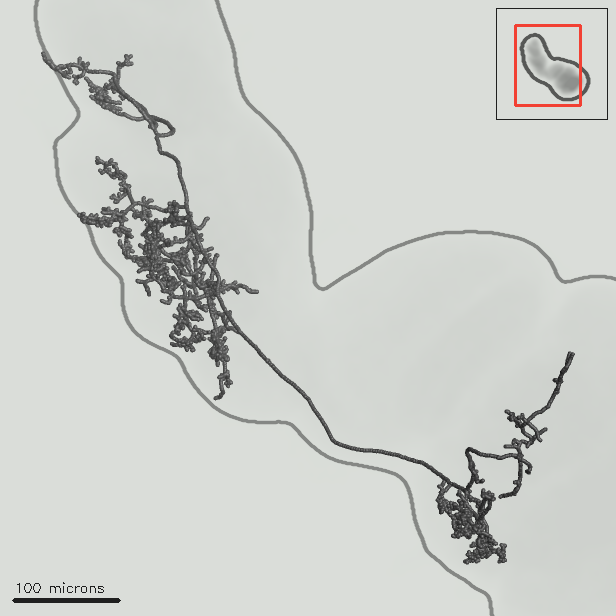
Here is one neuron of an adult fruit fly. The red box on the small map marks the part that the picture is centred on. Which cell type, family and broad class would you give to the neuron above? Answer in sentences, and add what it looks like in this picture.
Its cell type is AN08B012. Its family is hemilineage 08B. Its broad class is ascending neuron. By the scale bar it is about 500 microns wide in this view. The picture shows dozens of branch ends.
